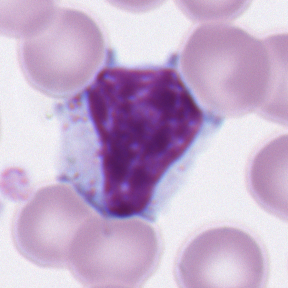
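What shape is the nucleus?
Broad at the top, tapering toward the bottom.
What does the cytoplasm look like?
It is very pale greyish-blue, with a few fine reddish granules scattered in it.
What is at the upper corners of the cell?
Small pointed tips stick out there.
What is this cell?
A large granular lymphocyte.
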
